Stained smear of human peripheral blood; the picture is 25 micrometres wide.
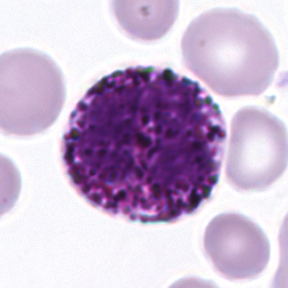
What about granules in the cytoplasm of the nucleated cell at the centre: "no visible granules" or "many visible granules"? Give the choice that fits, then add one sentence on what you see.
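Many visible granules. The cell is packed with coarse dark purple-black granules.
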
